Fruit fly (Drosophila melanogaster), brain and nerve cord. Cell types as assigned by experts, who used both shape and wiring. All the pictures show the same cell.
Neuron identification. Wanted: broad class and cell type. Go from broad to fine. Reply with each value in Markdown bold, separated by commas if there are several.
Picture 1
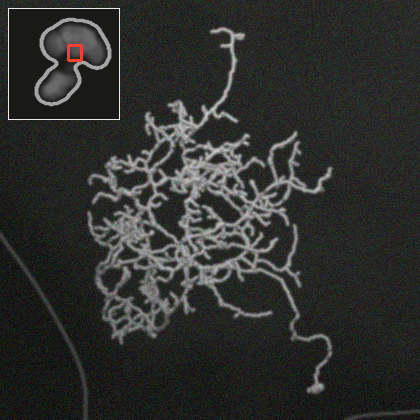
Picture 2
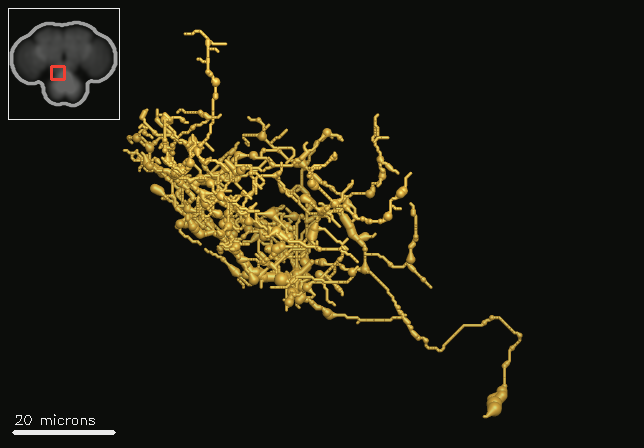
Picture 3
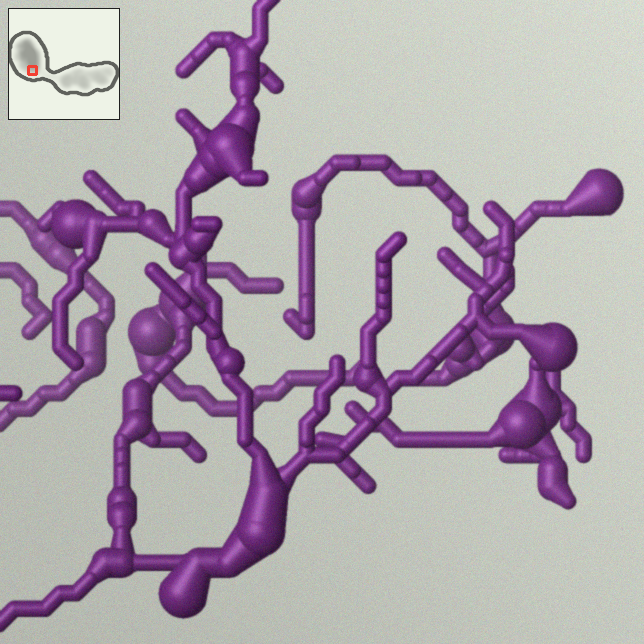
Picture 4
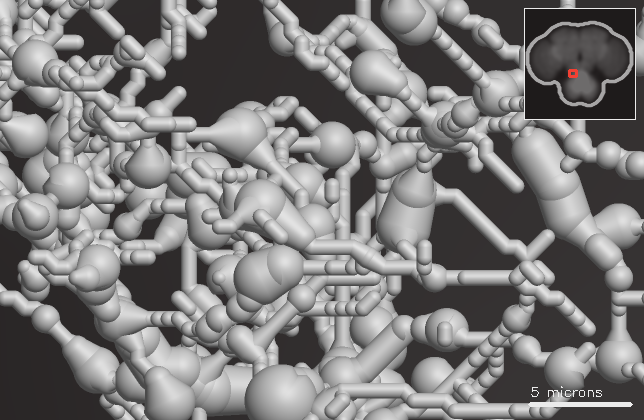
**central-brain intrinsic neuron**, **GNG341**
